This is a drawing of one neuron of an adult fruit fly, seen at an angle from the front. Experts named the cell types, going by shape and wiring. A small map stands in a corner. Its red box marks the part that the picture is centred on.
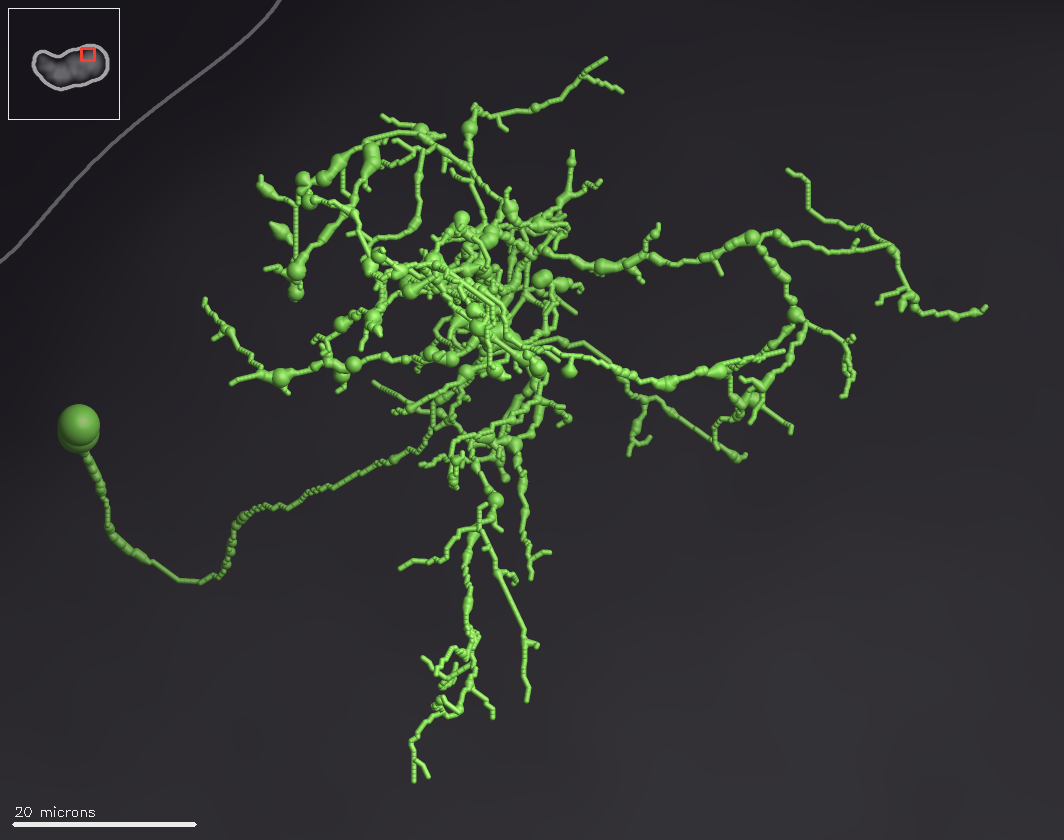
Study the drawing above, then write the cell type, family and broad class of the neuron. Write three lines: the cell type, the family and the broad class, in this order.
CB4150
hemilineage DM6_dorso_lateral
central-brain intrinsic neuron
